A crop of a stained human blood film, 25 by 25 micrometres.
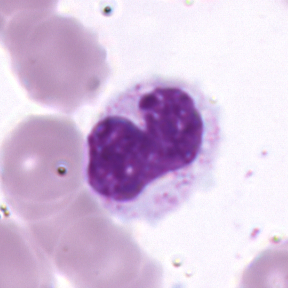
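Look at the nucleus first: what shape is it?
It is bean-shaped, with its notch on the upper edge.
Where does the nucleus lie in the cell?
Against the left side, leaving a wider rim of cytoplasm on the right.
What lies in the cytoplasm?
Fine pink granules, scattered all through it.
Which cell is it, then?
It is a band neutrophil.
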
